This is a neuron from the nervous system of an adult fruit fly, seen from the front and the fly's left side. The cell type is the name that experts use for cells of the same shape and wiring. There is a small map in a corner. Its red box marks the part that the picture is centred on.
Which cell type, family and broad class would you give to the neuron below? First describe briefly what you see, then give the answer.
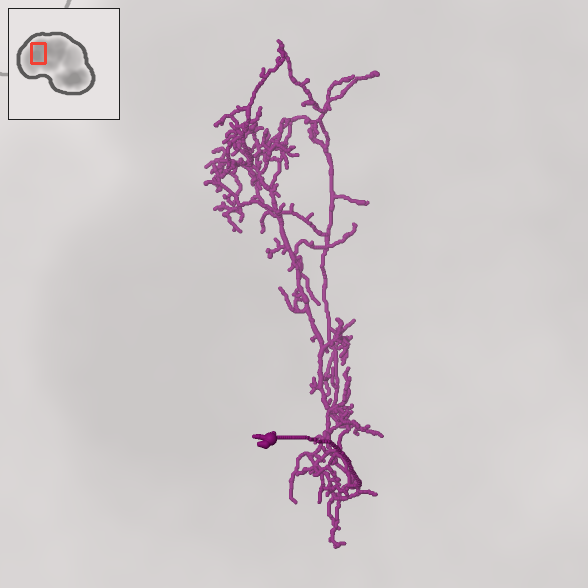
Its cell body lies at the bottom of the picture. The picture shows dozens of branch ends. It is of cell type WEDPN2B_a. Its family is hemilineage WEDa2. Its broad class is central-brain intrinsic neuron.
